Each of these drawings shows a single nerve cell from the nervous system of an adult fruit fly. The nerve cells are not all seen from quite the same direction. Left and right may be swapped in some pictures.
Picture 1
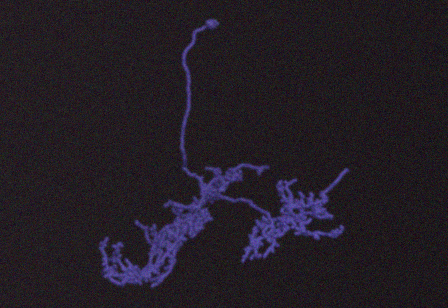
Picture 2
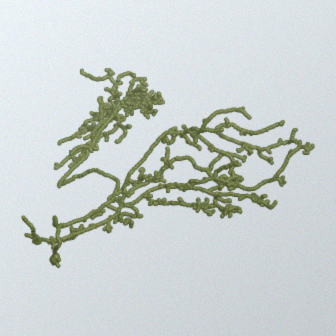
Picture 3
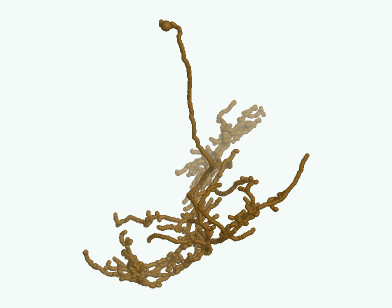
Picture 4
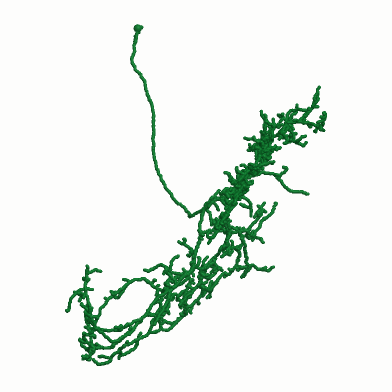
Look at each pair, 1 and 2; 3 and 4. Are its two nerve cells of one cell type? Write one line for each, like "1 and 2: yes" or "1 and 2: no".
1 and 2: no
3 and 4: no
